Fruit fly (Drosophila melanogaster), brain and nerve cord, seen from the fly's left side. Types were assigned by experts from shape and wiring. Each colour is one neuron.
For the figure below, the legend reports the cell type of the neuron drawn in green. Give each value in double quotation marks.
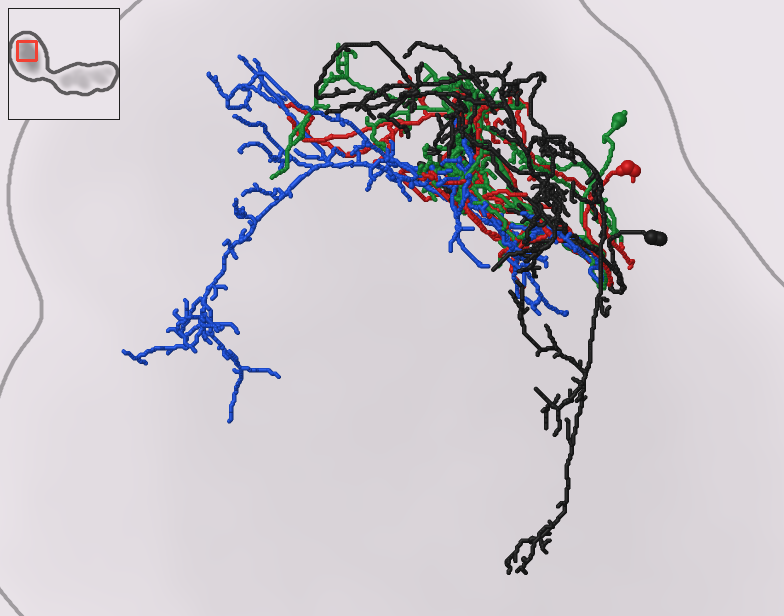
"SMP491"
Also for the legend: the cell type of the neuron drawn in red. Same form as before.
"CL228"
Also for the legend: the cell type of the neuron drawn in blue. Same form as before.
"SMP489"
